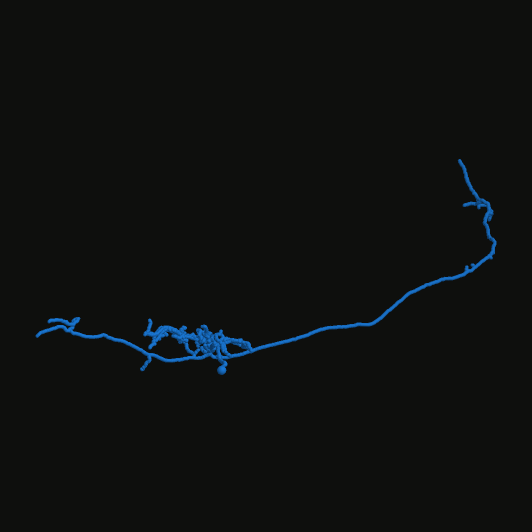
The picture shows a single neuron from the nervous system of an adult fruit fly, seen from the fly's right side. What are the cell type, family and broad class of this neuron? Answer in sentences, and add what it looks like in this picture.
Its cell type is AN05B078. Its family is hemilineage 05B. It is an ascending neuron. In this view it is wider than it is tall.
